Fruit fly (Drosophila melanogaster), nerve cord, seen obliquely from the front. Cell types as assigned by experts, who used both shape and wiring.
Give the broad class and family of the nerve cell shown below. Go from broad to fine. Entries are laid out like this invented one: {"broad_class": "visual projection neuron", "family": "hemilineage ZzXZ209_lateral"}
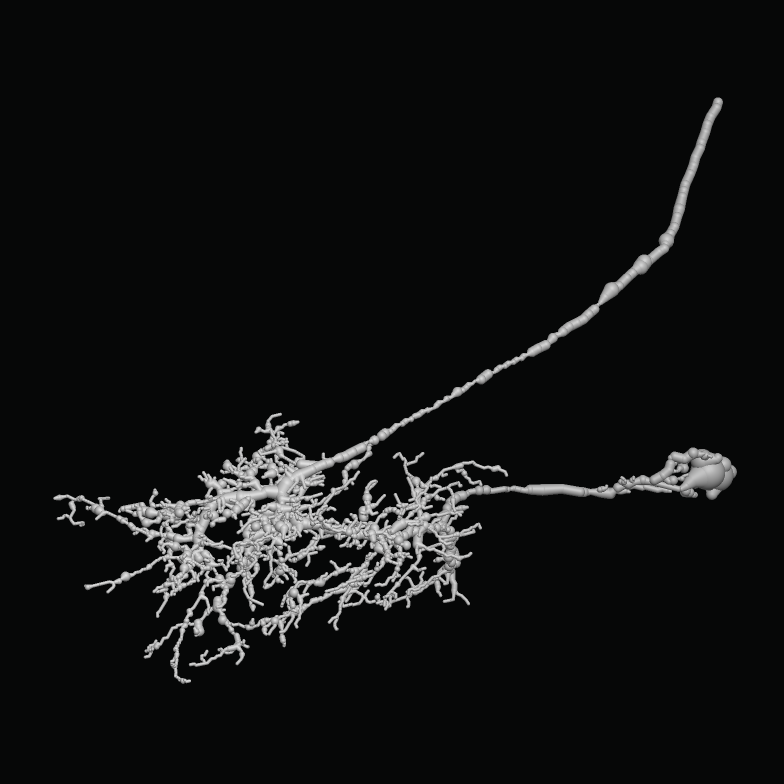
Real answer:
{"broad_class": "motor neuron of the nerve cord", "family": "hemilineage 03B"}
